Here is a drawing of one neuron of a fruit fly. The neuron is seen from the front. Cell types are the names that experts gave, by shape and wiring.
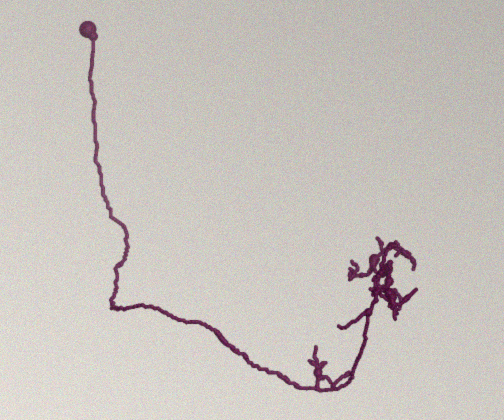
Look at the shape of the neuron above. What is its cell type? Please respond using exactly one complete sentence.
This neuron is categorized as cell type vDeltaL.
